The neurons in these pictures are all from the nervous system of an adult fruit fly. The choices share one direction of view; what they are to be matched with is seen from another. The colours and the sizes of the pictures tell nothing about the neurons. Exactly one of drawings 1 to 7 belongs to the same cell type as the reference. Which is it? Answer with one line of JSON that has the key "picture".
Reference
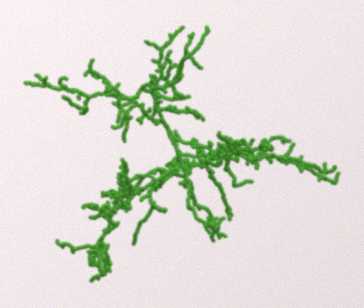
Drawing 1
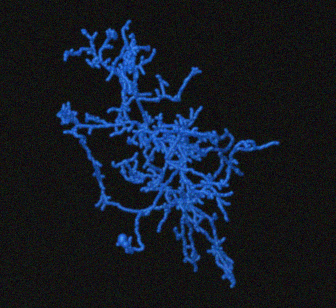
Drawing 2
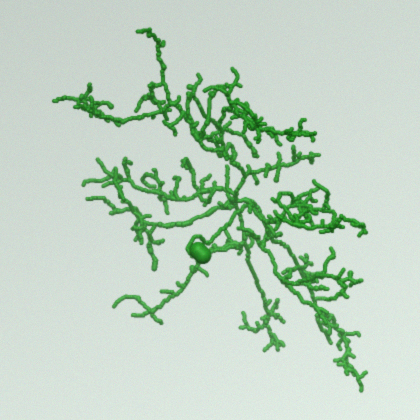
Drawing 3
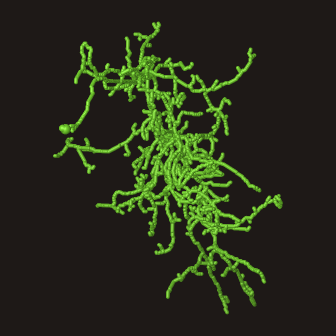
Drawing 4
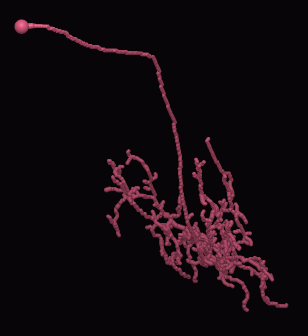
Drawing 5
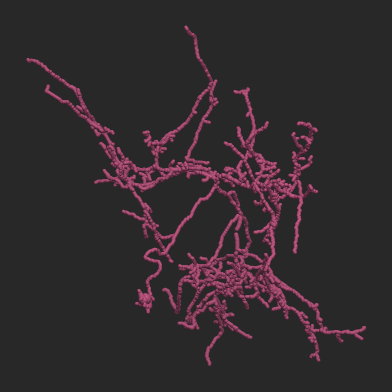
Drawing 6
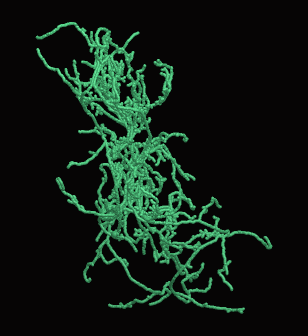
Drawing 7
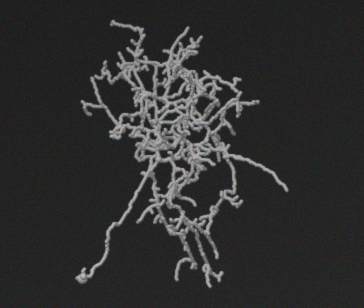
{"picture": 5}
